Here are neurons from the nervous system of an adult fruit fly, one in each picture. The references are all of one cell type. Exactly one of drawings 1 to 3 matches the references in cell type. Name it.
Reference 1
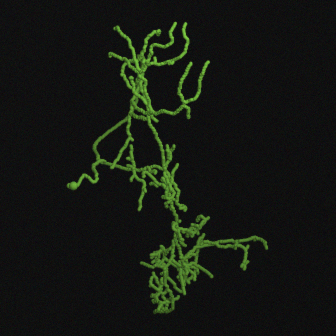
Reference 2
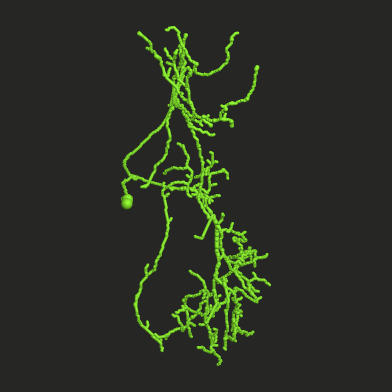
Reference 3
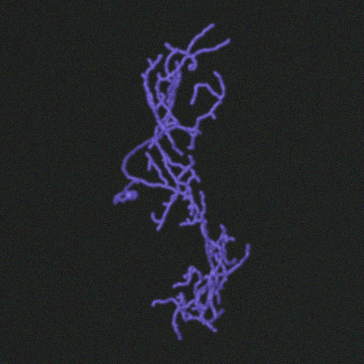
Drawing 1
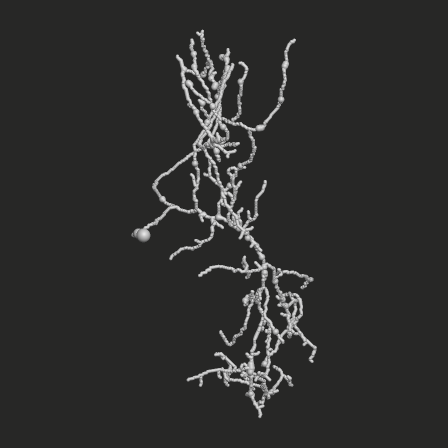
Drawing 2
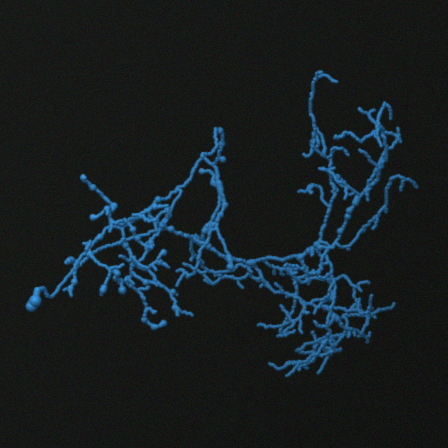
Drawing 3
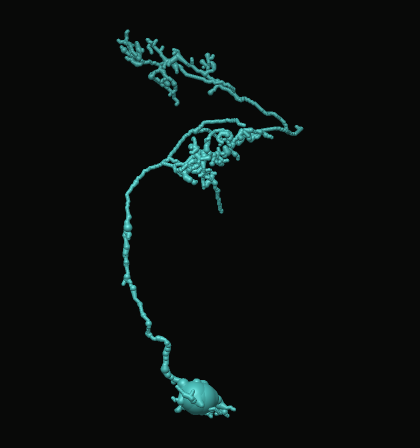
Drawing 1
